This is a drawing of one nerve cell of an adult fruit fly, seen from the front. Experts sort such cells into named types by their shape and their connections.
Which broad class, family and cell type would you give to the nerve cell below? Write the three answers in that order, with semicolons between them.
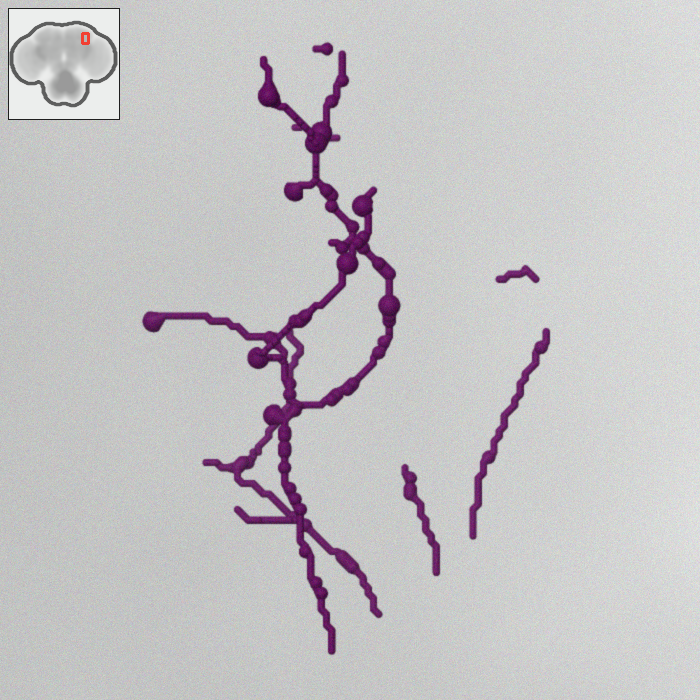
central-brain intrinsic neuron; hemilineage VLPl&p2_lateral; LHAV1b3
